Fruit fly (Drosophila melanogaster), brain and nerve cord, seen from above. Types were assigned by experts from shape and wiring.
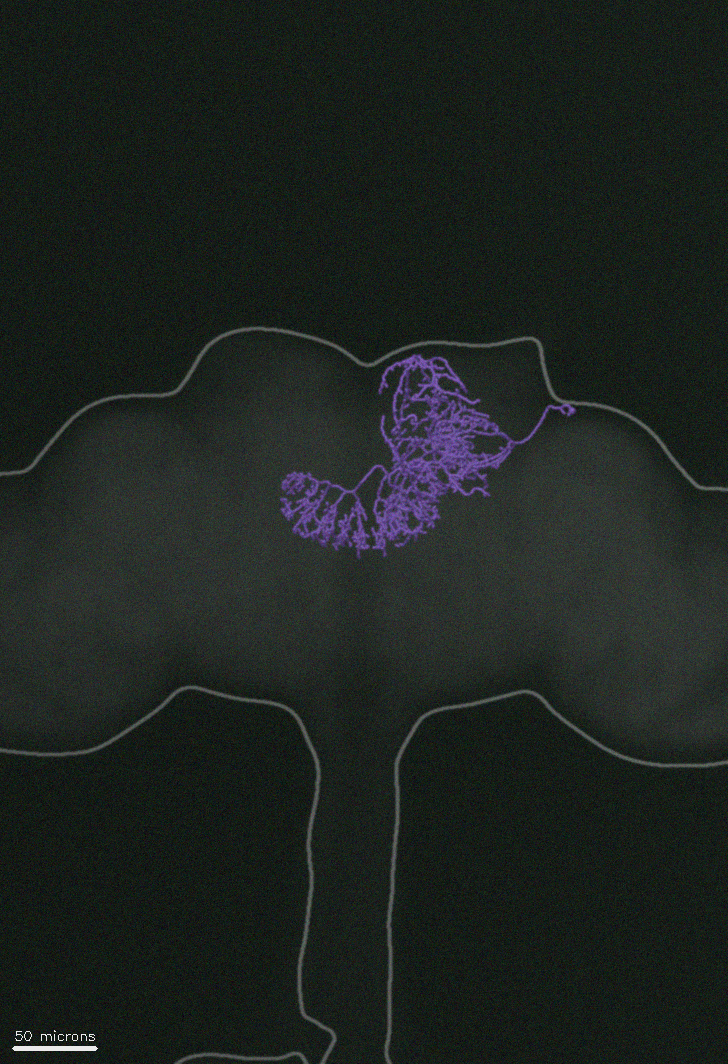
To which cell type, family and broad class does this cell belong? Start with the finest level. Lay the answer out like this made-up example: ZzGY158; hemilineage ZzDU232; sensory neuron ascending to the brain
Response: FB5A; class CX; central-brain intrinsic neuron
